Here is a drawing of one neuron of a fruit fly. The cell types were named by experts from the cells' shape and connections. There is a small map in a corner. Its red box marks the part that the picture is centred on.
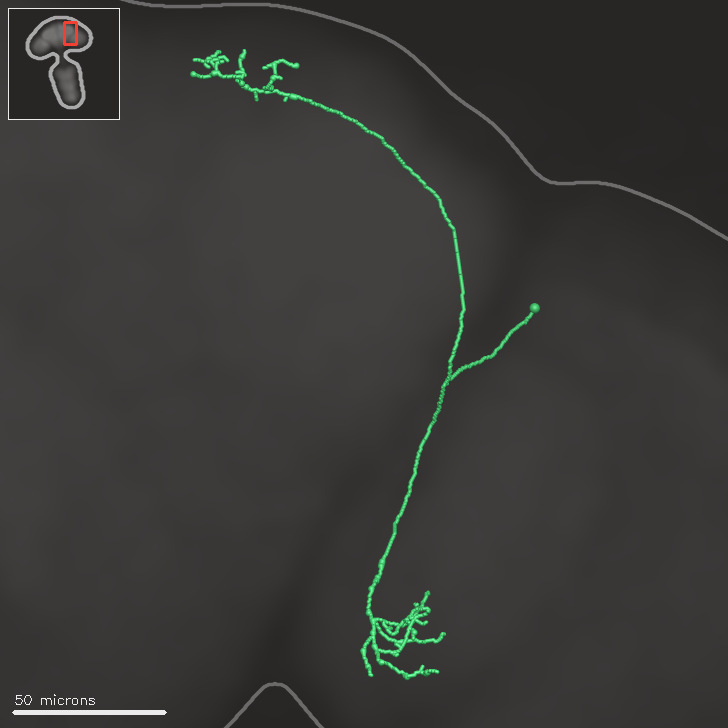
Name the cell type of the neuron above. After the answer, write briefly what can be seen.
It is of cell type LC10a. Its broad class is visual projection neuron. It is in the brain and does not reach the nerve cord. Its cell body lies on the right of the picture. From top to bottom in the picture it spans about 200 microns.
